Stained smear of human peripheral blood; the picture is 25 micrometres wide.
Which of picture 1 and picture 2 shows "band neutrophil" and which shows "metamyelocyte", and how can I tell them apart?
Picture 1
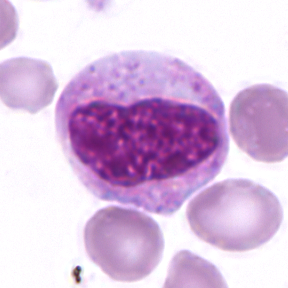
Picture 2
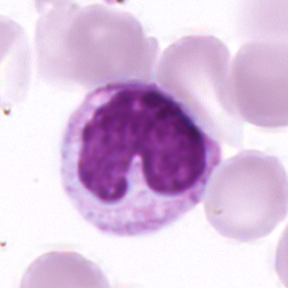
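The metamyelocyte is in picture 1, and the band neutrophil is in picture 2. Begin with the nucleus: in picture 1 it is bean-shaped, about 13 by 8 micrometres, with a shallow notch in the middle of its upper edge. In picture 2 the nucleus is bent into a horseshoe whose notch opens downward, and it lies toward the upper right of a cell about 14 micrometres across.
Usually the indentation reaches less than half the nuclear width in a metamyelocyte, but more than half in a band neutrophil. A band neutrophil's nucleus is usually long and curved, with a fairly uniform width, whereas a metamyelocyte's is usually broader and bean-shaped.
Now look at the cytoplasm: in picture 1 it is pale greyish-lilac and forms a wider band above the nucleus than below it, with fine purple granules scattered through it, most plainly above the nucleus. In picture 2 it is pale pinkish-lilac and holds fine, faint violet granules, around a nucleus with dark purple, coarsely clumped chromatin.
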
